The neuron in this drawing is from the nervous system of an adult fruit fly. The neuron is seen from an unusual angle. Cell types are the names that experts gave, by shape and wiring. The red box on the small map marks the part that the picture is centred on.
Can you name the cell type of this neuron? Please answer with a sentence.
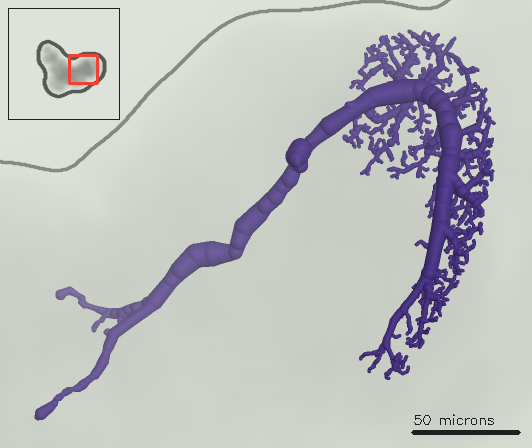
The cell type is VS.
